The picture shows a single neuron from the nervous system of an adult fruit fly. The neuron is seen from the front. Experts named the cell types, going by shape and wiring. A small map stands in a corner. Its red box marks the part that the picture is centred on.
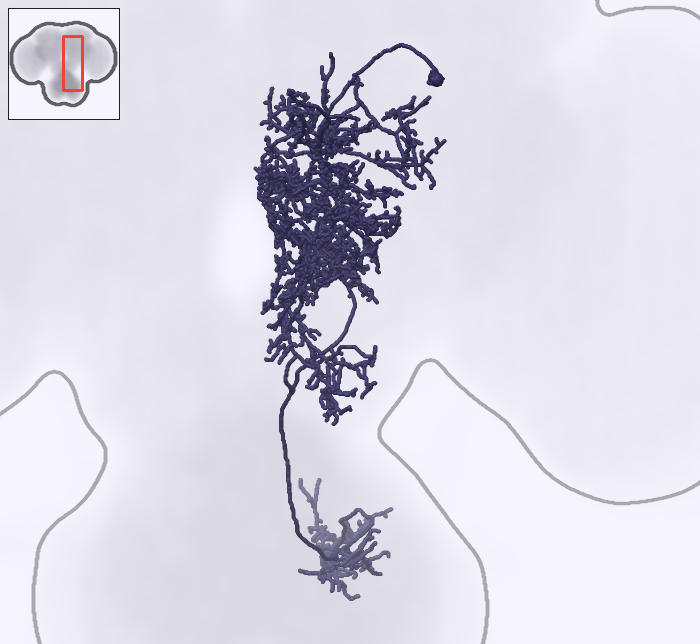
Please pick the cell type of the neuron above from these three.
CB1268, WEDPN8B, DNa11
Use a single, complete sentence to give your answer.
On the level of cell type, this neuron is DNa11.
